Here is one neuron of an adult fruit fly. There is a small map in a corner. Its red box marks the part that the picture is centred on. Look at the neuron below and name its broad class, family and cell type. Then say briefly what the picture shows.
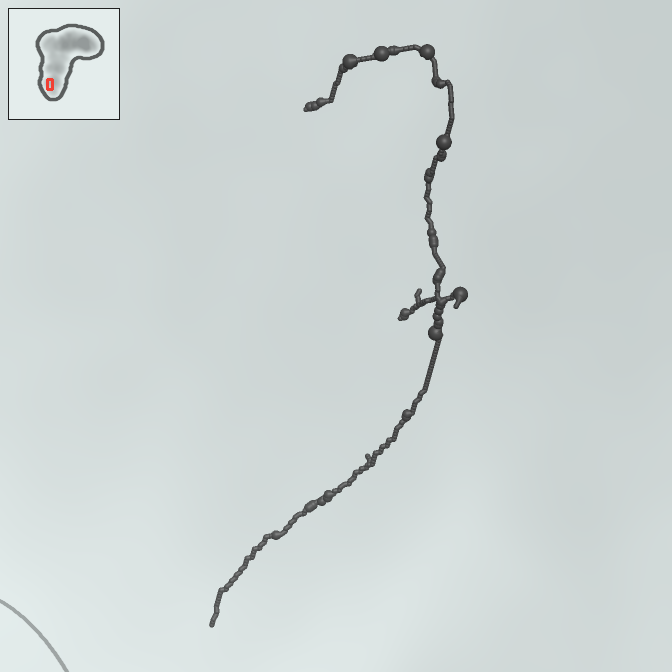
Its broad class is sensory neuron entering the nerve cord. Its family is called class chemosensory. It is of cell type SNch10. The drawing shows no cell body. It has a dozen or fewer branch ends.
